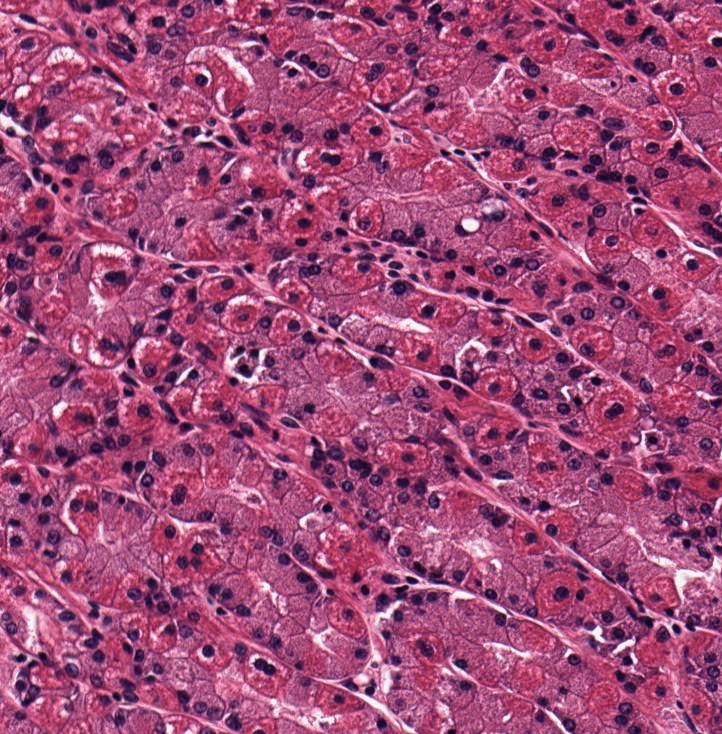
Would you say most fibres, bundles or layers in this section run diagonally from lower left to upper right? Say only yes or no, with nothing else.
No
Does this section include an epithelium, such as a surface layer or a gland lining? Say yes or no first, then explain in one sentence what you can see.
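Yes. Closely packed straight glands run in parallel diagonally from upper left to lower right across the whole field.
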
